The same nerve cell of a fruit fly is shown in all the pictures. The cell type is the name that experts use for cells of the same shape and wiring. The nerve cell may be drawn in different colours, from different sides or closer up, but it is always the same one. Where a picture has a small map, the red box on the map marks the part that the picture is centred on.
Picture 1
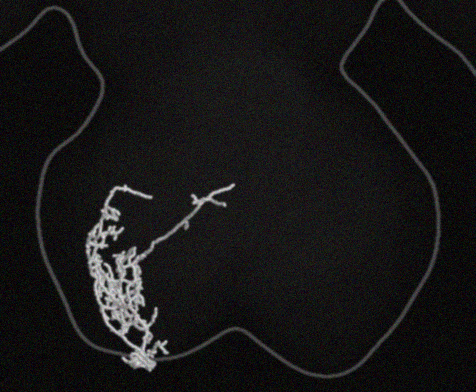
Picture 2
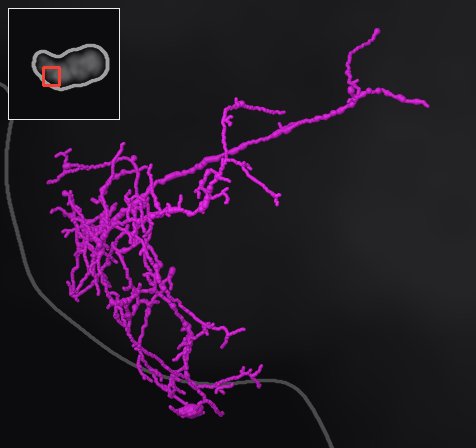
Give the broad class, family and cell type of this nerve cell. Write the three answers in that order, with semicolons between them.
nerve-cord intrinsic neuron; hemilineage 13A; IN13A032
